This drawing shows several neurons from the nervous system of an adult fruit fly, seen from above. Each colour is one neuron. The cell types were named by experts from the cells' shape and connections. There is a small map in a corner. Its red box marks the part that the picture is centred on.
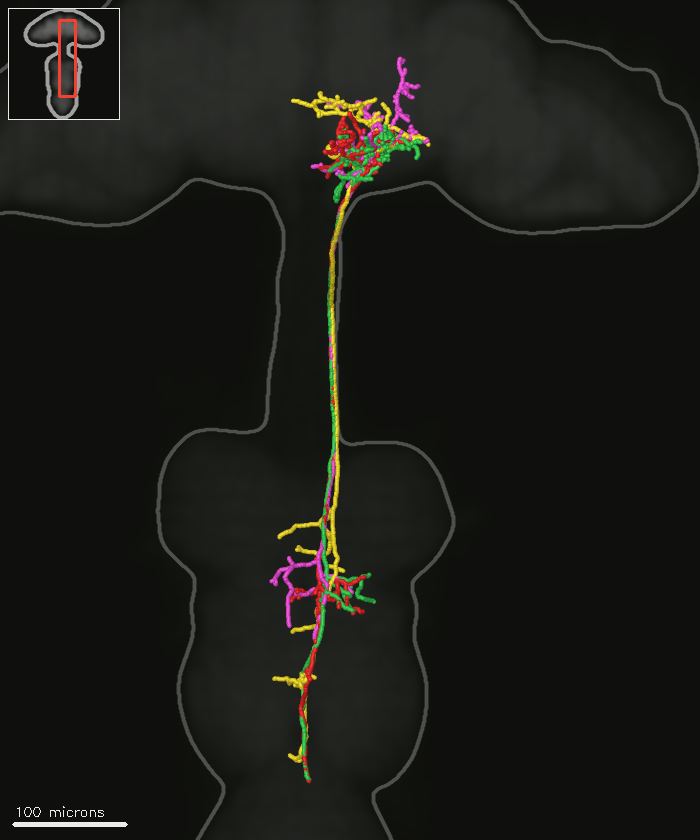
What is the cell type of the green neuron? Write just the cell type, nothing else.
DNge015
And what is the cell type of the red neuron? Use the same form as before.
DNg02_a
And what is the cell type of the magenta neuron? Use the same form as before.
DNg110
